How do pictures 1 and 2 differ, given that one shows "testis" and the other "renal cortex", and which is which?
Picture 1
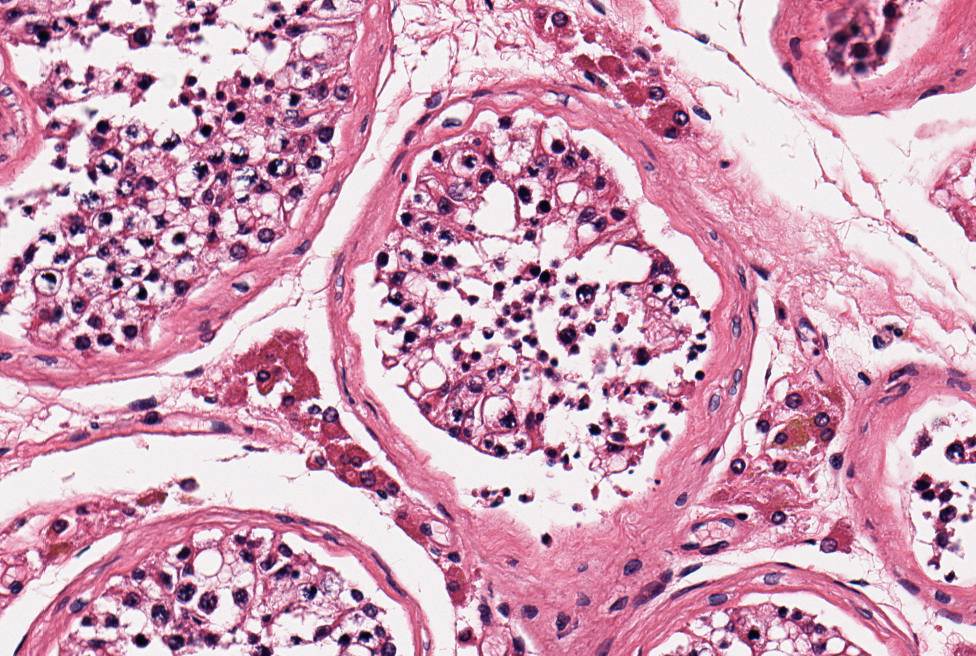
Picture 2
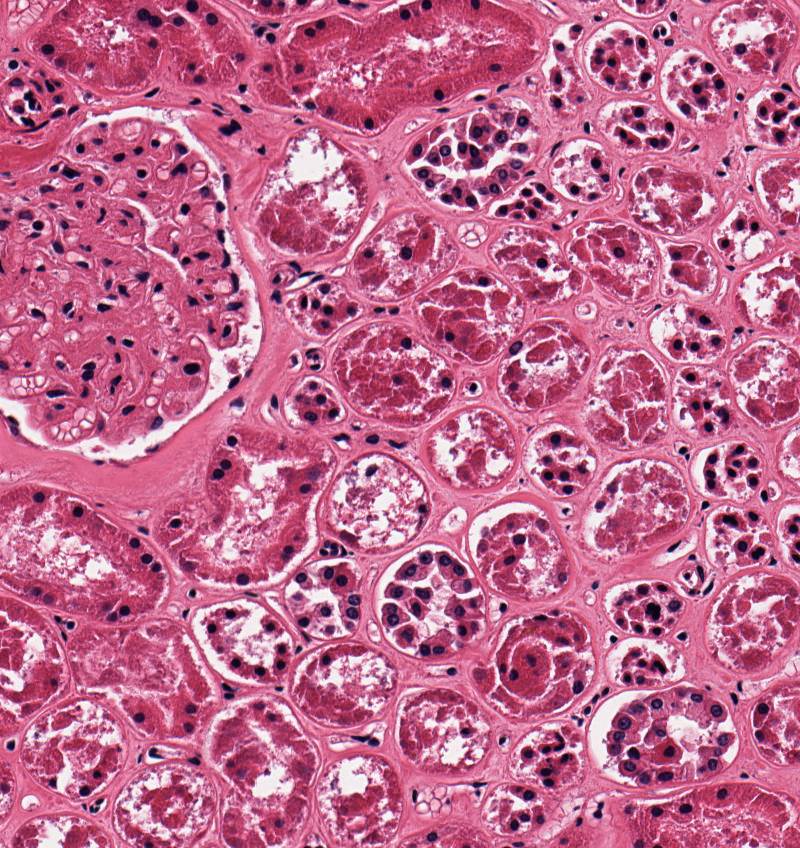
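Picture 2 is renal cortex; picture 1, testis. The testis shows rounded tubule cross-sections in interstitial tissue, one whole tubule central. Each has a thick, pale pink, layered fibrous wall with flattened spindle nuclei, enclosing loose cells with round dark nuclei and pale, vacuolated cytoplasm. Clusters of polygonal cells with abundant deep red cytoplasm and round nuclei lie in the interstitium either side of it. The renal cortex has one rounded glomerulus at upper left amid closely packed tubules. Most tubules have lining cells with pink granular cytoplasm, frayed and vacuolated luminally; several small right-half tubules hold crowded round dark nuclei.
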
